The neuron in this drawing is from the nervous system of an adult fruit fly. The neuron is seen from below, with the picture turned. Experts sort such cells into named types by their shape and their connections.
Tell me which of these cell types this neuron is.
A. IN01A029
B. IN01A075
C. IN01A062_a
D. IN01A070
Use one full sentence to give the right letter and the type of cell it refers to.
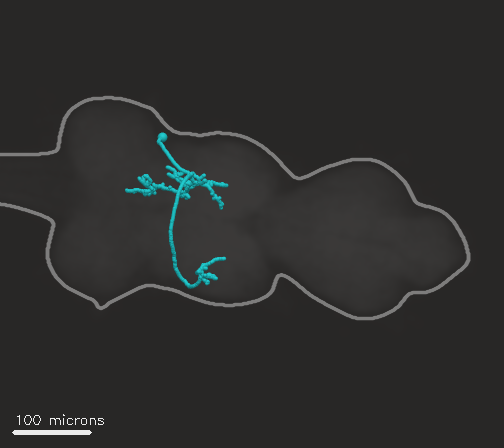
Among the listed cell types, IN01A070 in option D is that of the neuron.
